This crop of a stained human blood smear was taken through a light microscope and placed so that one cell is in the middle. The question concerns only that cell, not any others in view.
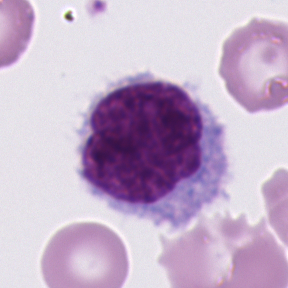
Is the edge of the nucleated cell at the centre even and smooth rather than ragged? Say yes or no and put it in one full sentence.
No, along its edge the cell is rough, not smooth.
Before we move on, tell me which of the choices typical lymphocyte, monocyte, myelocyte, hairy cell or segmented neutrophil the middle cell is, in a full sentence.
The single cell at the center of the crop is a hairy cell.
